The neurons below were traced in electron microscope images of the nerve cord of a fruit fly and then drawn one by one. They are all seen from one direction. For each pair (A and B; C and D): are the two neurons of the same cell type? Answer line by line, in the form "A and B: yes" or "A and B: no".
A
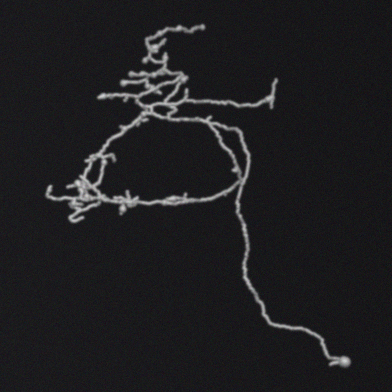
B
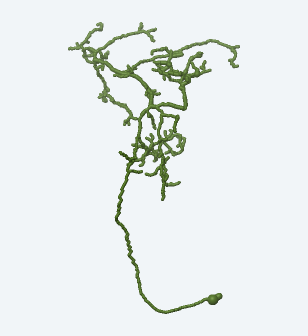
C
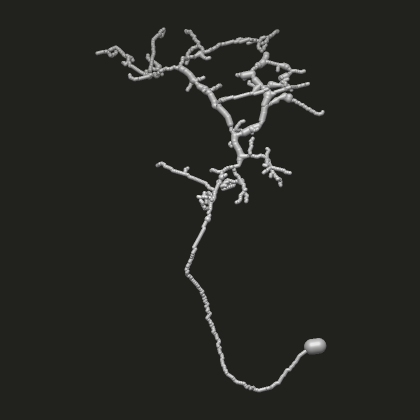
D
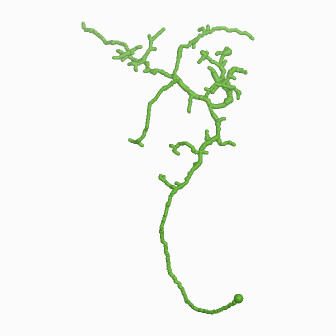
A and B: no
C and D: yes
